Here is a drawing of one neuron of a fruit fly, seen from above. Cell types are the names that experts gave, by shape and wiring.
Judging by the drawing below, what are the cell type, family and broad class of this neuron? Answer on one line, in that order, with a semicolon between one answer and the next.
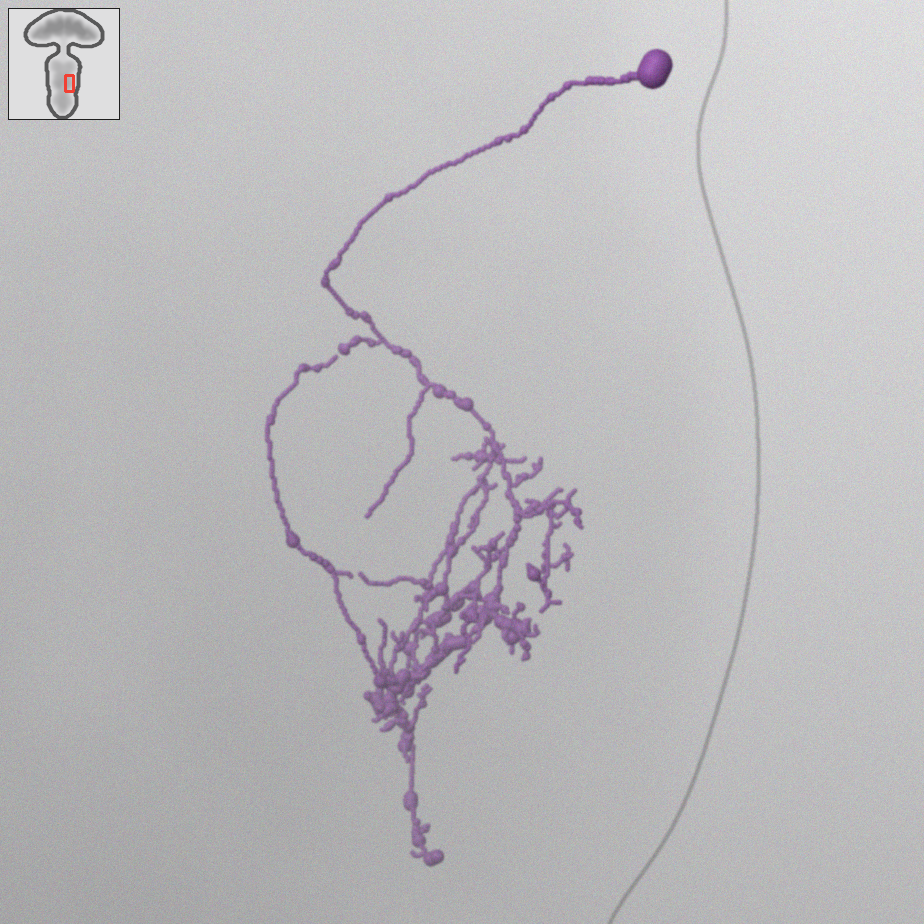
IN09A046; hemilineage 09A; nerve-cord intrinsic neuron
